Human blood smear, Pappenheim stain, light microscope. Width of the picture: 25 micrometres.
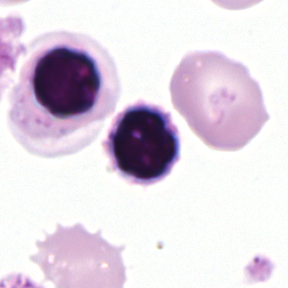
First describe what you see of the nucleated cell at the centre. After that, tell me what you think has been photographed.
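Around the rim of the cell, tiny short spikes project outward. Cytoplasm forms only a very thin rim of pale lilac around the nucleus, and no distinct granules can be made out in it. No vacuoles are seen anywhere in the cell. This is a normoblast.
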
